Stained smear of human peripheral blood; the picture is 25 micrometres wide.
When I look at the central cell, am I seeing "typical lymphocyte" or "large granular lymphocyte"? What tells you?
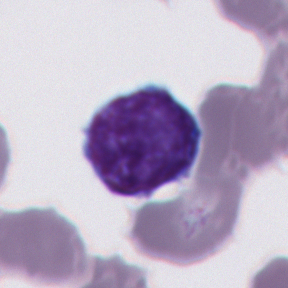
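I'd call this a typical lymphocyte.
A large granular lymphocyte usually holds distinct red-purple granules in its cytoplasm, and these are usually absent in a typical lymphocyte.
Looking over the cytoplasm here, I can't see any granules.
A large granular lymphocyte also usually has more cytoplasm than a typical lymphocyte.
In this cell the cytoplasm is only a very thin blue rim at the edge, and the nucleus takes up about 90% of the cell's area. The nucleus is round and about 9 micrometres across, inside a cell of about 10 micrometres whose outline is roughly round with a slightly uneven edge. Its chromatin is dense and dark purple, with a few small paler patches.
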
